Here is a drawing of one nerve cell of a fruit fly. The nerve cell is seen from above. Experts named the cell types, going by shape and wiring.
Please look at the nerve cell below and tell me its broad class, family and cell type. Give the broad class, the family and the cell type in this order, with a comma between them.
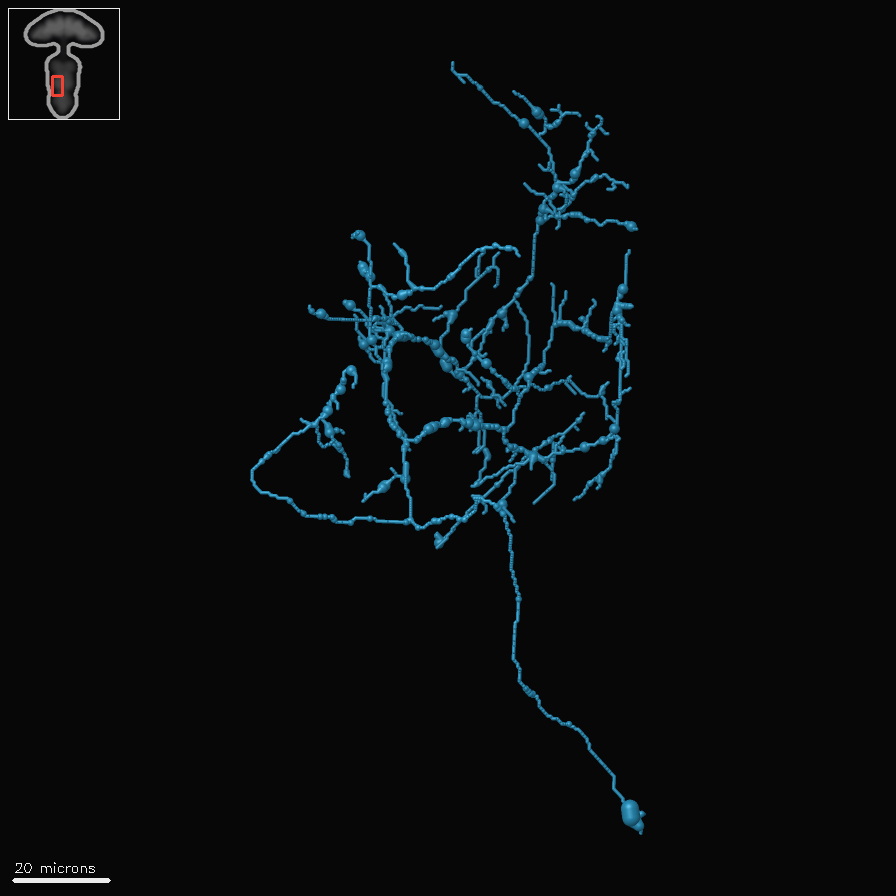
nerve-cord intrinsic neuron, hemilineage 03A, IN03A089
